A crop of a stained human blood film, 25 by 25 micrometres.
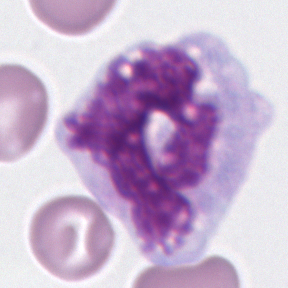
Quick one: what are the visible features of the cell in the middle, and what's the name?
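Blunt bulges and corners give the cell an irregular outline rather than a smooth circle. The nucleus forms a folded, twisted band curving around a pale gap near the centre of the cell. Its cytoplasm is pale greyish lilac-blue and lacks coarse coloured granules. The cell is a monocyte.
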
